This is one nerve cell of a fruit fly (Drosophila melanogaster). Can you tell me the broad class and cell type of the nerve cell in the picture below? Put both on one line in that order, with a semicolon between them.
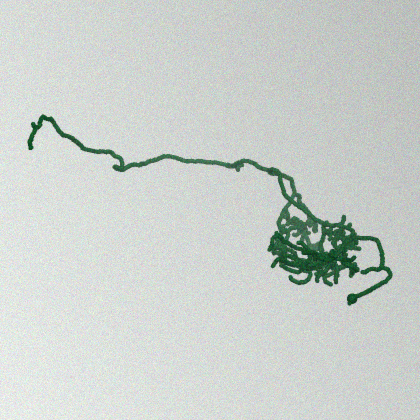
central-brain intrinsic neuron; CL258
